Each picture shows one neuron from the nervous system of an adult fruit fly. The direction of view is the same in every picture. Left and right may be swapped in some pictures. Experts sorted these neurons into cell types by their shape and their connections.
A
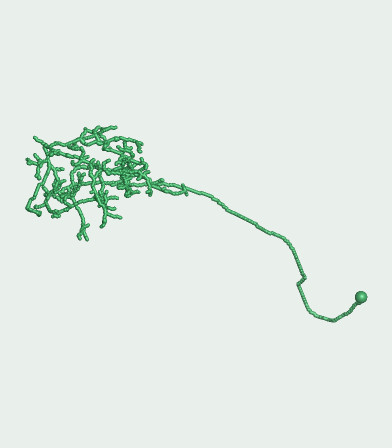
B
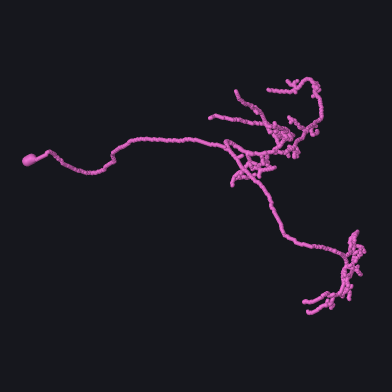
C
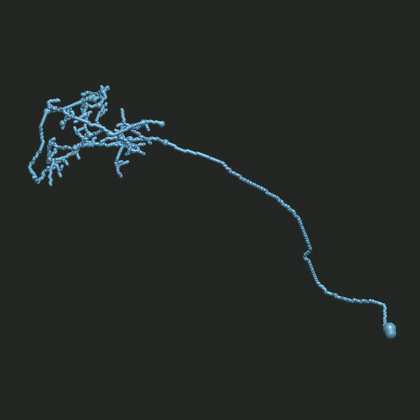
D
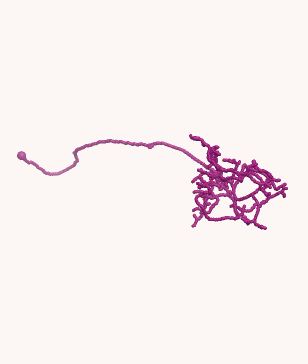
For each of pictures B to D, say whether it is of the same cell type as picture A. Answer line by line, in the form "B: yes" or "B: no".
B: no
C: yes
D: yes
